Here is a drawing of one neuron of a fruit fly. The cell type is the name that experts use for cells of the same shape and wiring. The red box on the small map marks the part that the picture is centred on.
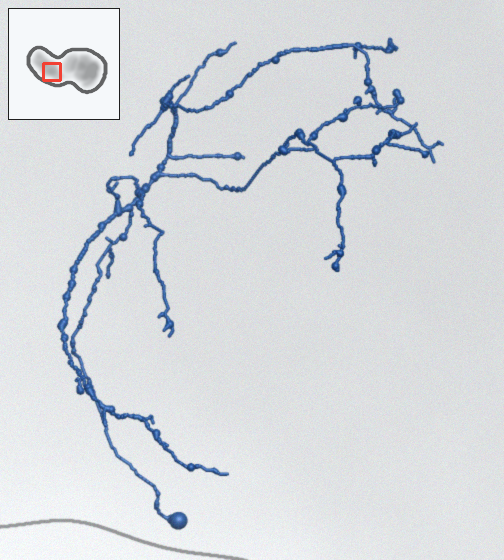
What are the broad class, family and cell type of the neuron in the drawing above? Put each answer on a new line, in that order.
nerve-cord intrinsic neuron
hemilineage 04B
IN04B101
